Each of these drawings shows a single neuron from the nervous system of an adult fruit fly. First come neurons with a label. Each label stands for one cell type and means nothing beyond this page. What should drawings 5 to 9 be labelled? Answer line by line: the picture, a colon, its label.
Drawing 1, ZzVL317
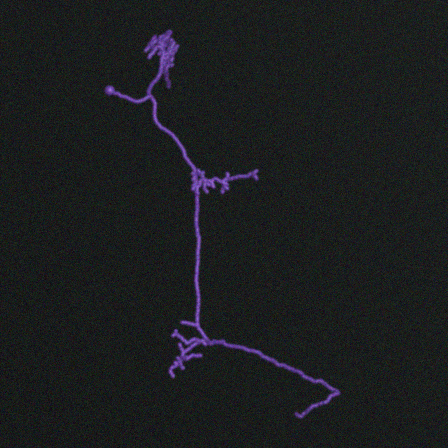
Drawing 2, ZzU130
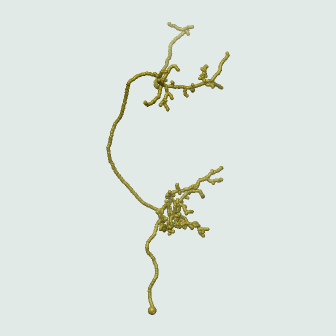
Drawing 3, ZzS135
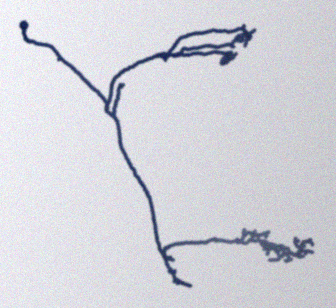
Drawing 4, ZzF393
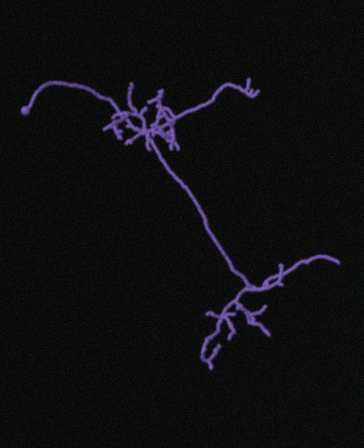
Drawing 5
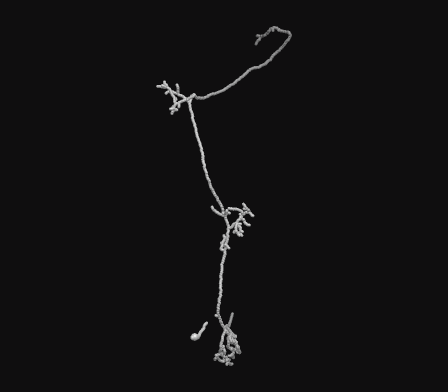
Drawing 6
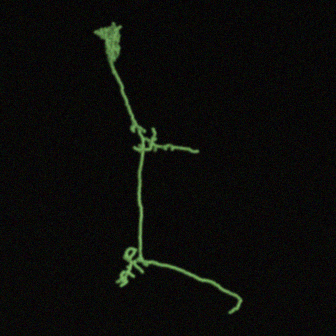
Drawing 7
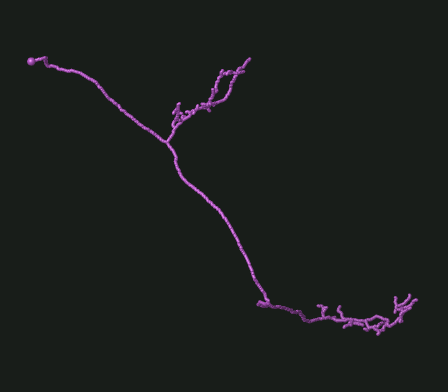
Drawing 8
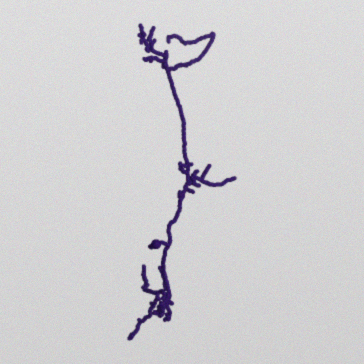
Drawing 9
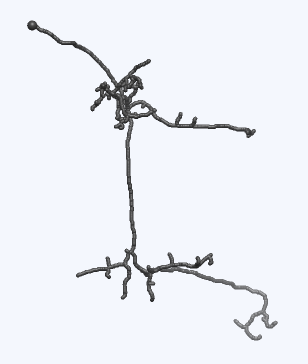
5: ZzVL317
6: ZzVL317
7: ZzS135
8: ZzVL317
9: ZzU130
